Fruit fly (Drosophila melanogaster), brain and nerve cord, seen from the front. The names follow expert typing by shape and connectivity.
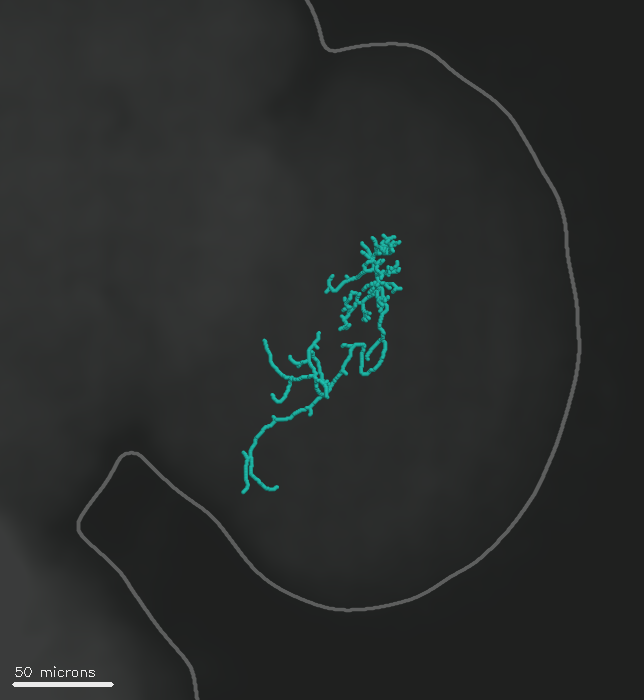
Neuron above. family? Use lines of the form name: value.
family: LPi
